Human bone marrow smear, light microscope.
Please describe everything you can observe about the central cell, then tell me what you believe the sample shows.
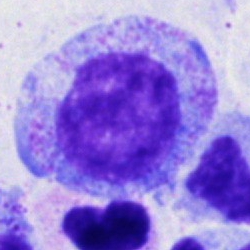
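The focus is a bit soft here, so fine nuclear detail is blurred. Even so, the chromatin is dark purple and mottled, with paler patches rather than coarse dense clumps. A moderate rim of pale blue cytoplasm runs all the way round the nucleus, with fine pinkish-purple granules scattered through it. So that's a promyelocyte.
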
